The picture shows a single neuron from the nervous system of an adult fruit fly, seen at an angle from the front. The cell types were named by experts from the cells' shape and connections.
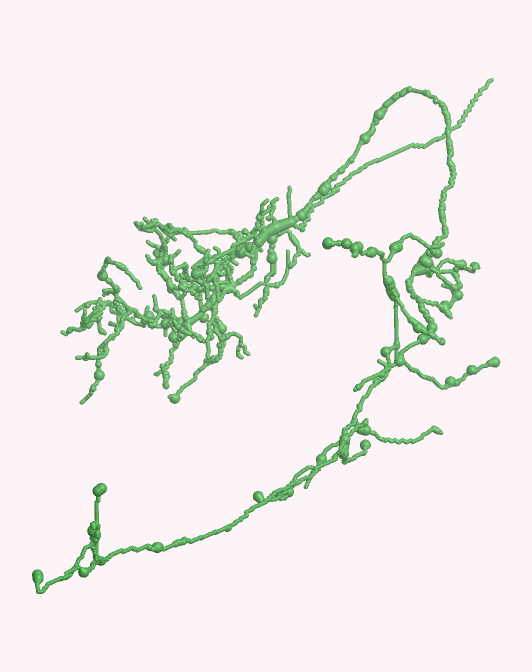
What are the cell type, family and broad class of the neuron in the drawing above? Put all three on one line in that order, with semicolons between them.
IN06A052; hemilineage 06A; nerve-cord intrinsic neuron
